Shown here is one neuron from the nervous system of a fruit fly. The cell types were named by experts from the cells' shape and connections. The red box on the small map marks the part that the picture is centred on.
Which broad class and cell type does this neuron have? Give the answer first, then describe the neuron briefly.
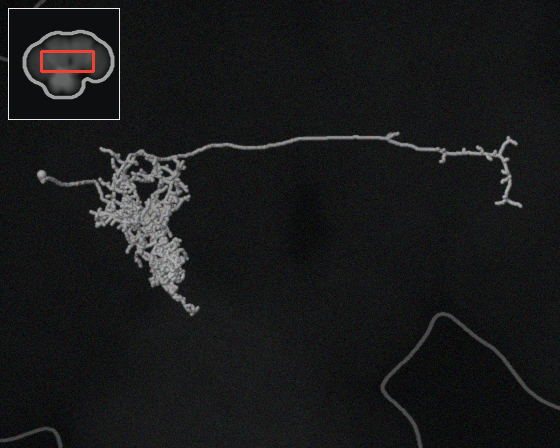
This is a central-brain intrinsic neuron. Its cell type is AVLP429. The cell body can be seen on the left of the picture. Dozens of branch ends can be seen.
